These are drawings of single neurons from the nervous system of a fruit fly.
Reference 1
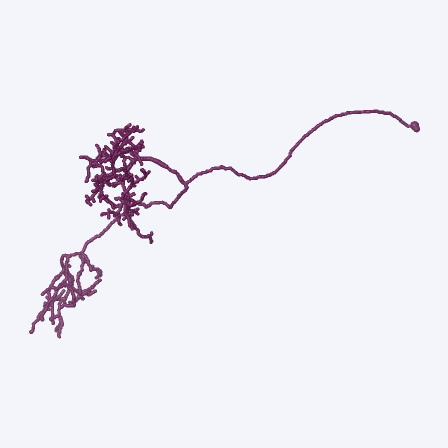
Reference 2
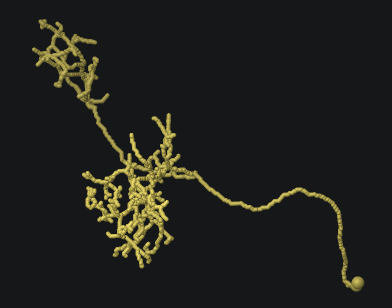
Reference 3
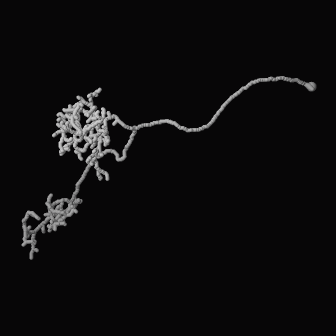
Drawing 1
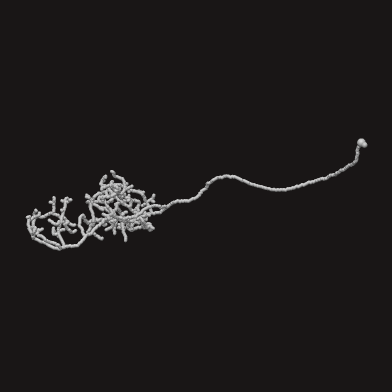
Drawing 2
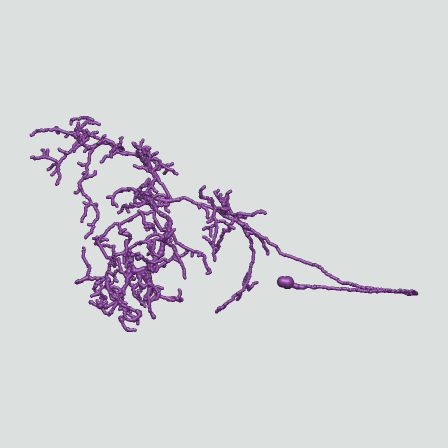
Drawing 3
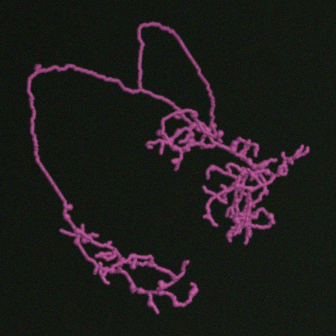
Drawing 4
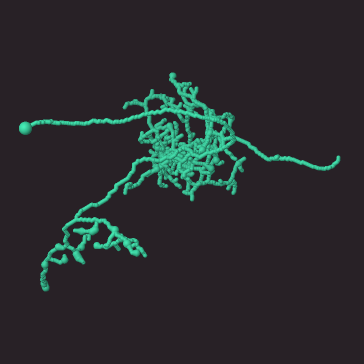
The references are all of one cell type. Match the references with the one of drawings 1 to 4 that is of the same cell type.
1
